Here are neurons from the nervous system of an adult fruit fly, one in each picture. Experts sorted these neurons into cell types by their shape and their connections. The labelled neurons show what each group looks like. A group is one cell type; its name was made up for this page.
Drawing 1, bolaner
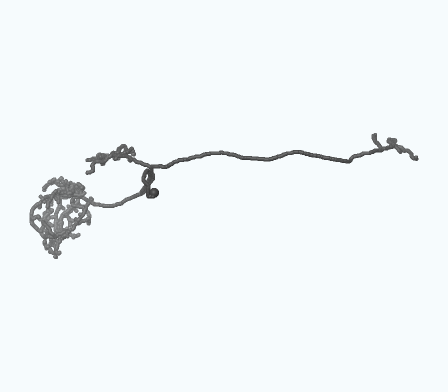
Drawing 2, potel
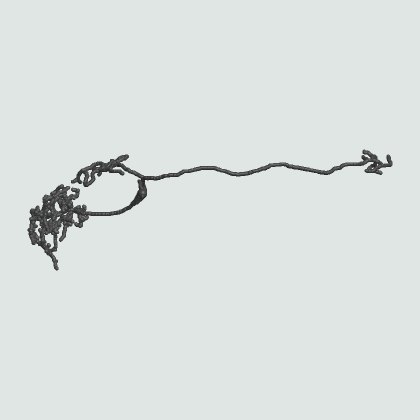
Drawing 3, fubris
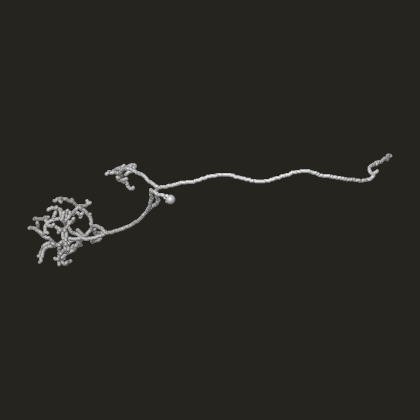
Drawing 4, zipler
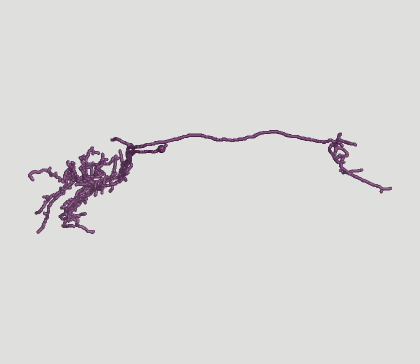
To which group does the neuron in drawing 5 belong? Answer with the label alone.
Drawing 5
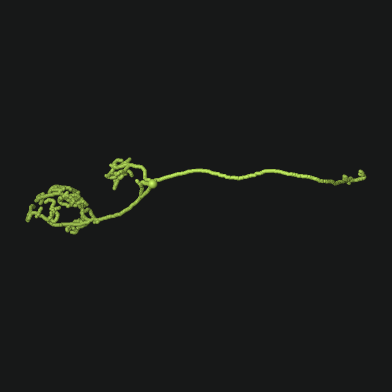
fubris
